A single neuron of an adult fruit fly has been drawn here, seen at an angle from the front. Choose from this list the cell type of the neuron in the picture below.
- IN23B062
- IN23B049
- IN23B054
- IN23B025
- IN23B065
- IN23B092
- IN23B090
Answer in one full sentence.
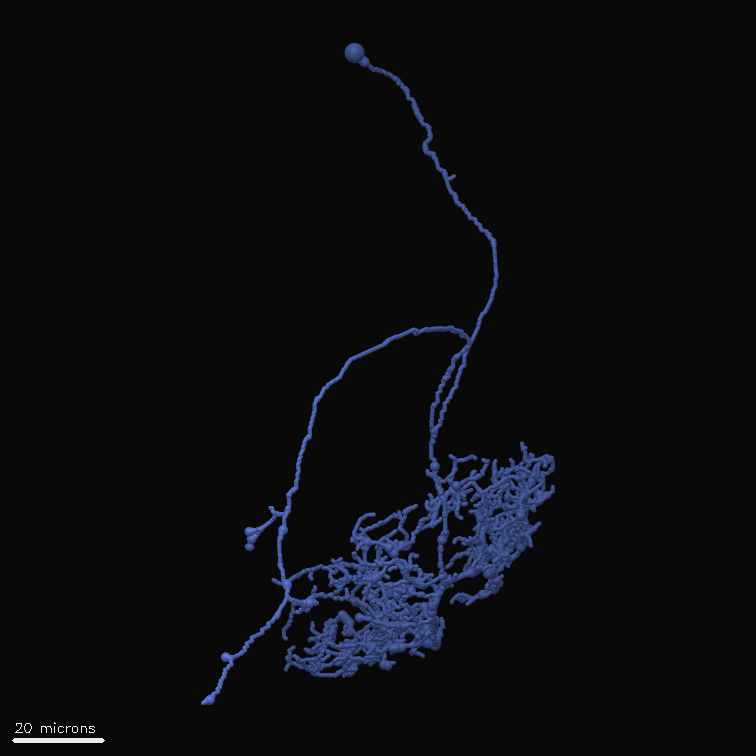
The cell type designation of this neuron is IN23B025.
